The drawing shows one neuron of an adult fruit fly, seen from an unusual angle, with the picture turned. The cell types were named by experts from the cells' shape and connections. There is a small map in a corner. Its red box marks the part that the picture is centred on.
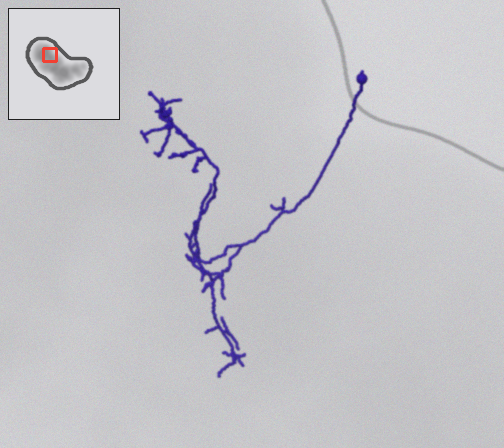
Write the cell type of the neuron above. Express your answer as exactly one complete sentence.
This neuron is recognized as the cell type CB2721.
